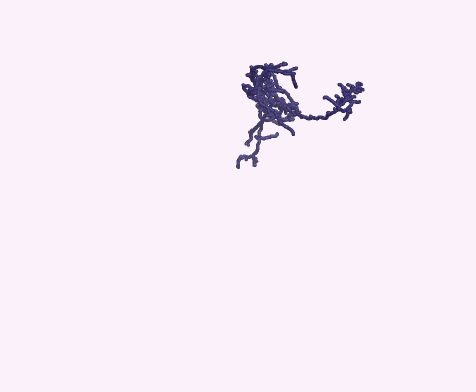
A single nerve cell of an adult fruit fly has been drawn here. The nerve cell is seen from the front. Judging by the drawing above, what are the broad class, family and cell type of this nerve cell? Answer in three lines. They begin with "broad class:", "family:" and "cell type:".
broad class: central-brain intrinsic neuron
family: hemilineage DM4_dorsal
cell type: SMP391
